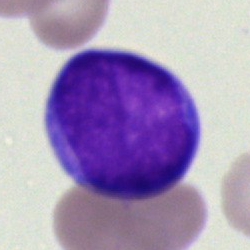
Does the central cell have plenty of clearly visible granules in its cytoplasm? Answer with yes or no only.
No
